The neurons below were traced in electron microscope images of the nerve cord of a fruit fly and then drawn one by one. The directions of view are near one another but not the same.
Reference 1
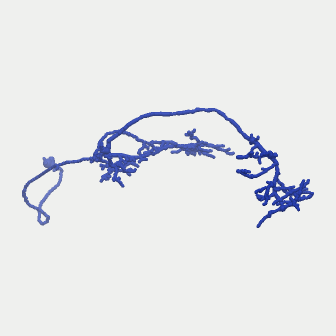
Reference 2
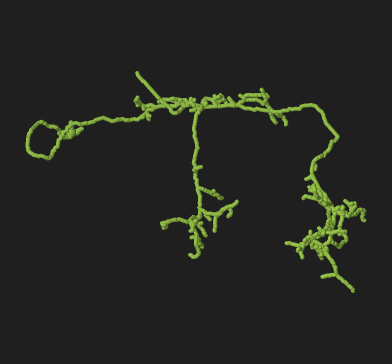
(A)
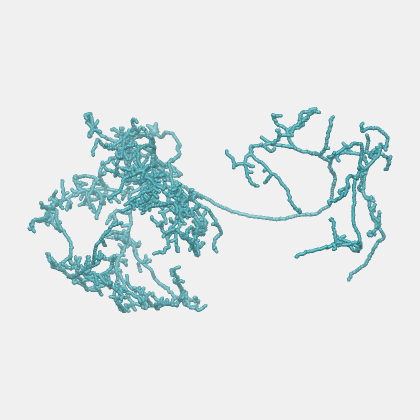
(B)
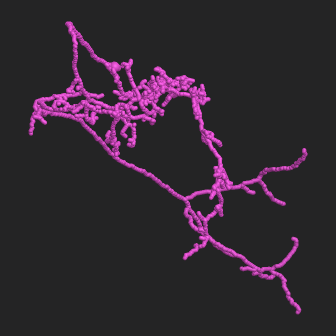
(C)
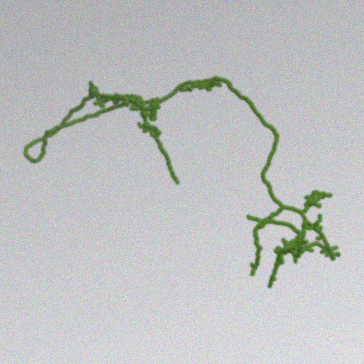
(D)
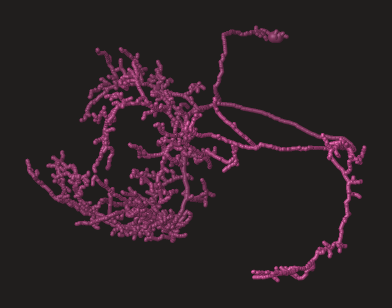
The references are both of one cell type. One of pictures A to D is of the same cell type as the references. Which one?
C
